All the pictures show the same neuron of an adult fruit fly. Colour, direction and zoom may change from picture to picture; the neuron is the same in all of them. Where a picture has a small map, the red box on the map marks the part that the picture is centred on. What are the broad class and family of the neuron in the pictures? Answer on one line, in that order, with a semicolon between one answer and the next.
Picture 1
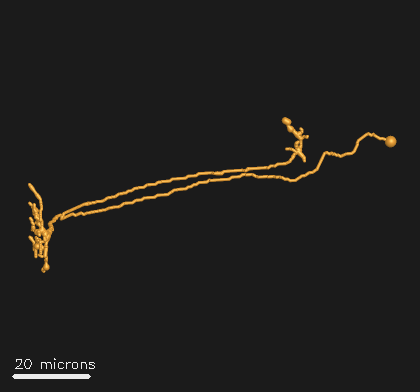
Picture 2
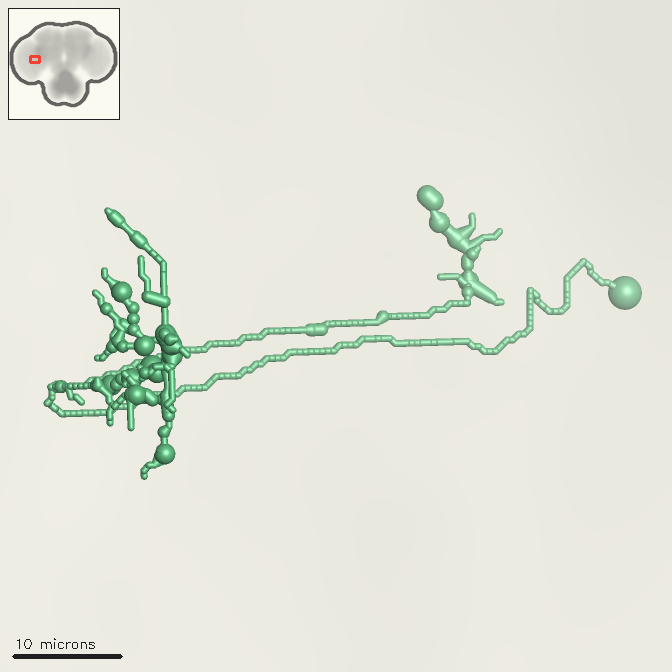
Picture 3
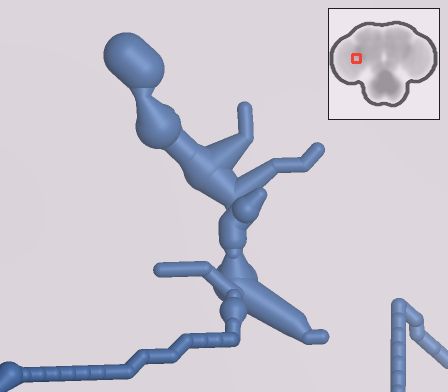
optic-lobe intrinsic neuron; T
